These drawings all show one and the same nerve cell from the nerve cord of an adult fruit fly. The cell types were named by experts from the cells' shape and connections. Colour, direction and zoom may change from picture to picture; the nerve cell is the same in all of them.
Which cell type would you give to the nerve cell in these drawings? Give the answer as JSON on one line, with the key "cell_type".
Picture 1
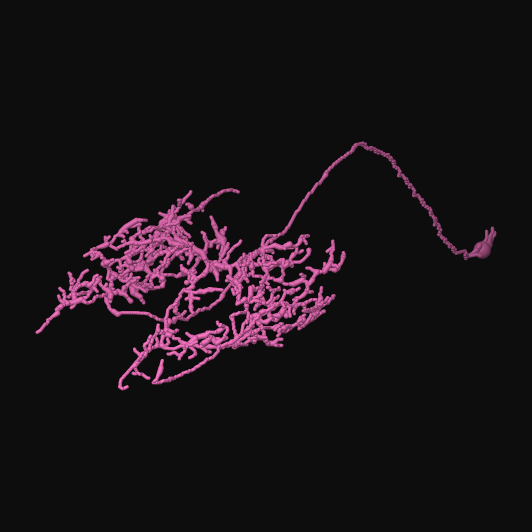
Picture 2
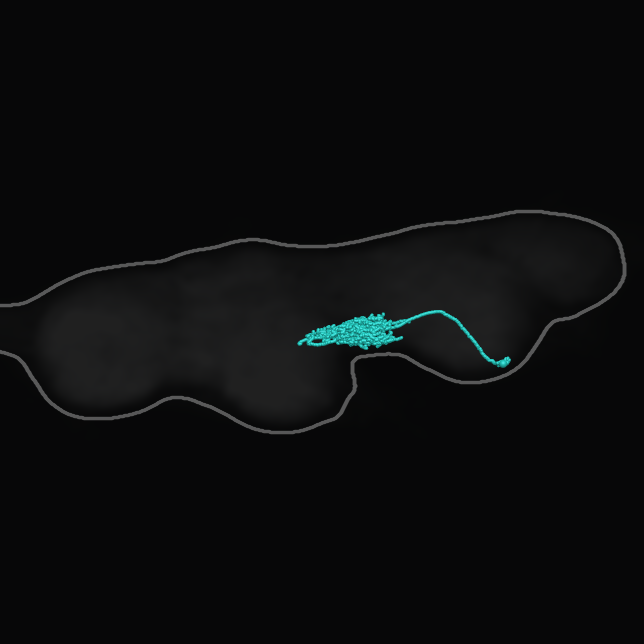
{"cell_type": "IN00A014"}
